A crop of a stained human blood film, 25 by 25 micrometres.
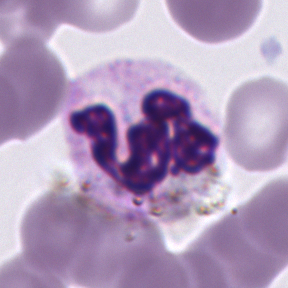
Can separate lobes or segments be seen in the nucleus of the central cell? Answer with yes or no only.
Yes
